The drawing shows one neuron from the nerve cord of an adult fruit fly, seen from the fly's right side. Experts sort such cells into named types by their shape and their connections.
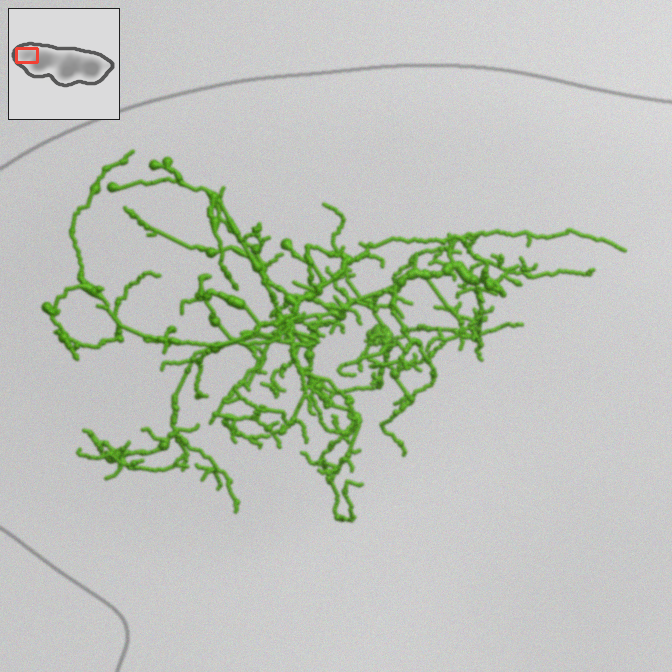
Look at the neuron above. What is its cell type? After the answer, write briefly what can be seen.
Its cell type is INXXX407. It is a nerve-cord intrinsic neuron. In this view it is wider than it is tall.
